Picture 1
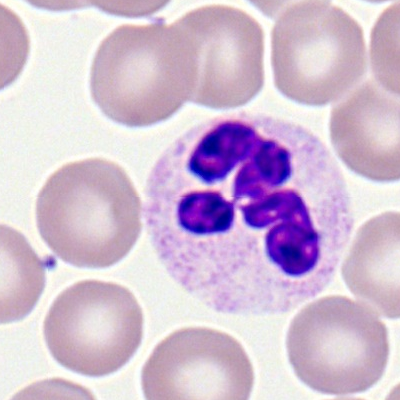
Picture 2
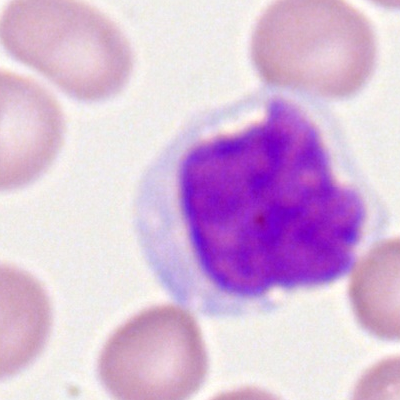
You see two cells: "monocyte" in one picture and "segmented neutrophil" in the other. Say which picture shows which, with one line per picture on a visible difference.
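Picture 1: segmented neutrophil. The cytoplasm contains many fine pink-violet granules.
Picture 2: monocyte. No distinct granules are visible in the cytoplasm.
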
